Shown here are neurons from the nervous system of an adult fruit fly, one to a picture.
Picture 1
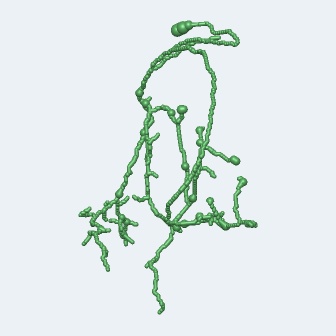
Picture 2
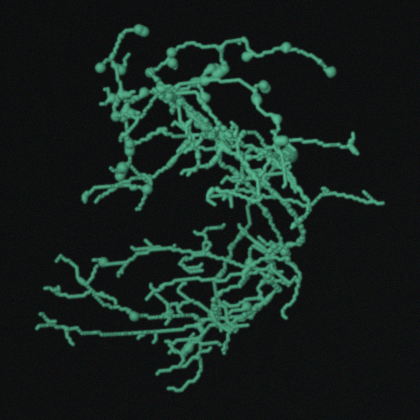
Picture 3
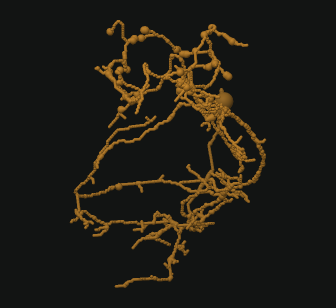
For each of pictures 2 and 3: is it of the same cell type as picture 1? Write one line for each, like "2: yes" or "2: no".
2: no
3: no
